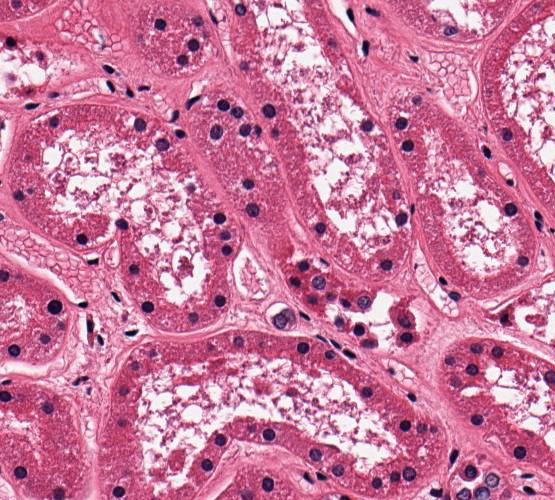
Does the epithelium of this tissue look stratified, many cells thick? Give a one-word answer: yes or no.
No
